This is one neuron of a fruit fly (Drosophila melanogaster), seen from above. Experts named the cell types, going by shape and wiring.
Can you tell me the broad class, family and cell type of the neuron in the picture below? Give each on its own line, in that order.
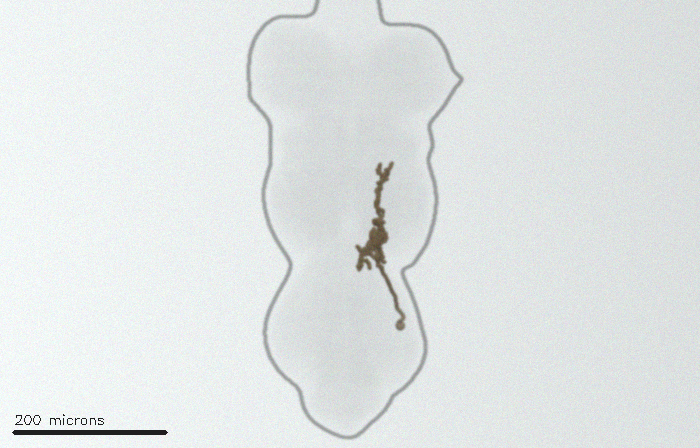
nerve-cord intrinsic neuron
hemilineage 16B
IN16B089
